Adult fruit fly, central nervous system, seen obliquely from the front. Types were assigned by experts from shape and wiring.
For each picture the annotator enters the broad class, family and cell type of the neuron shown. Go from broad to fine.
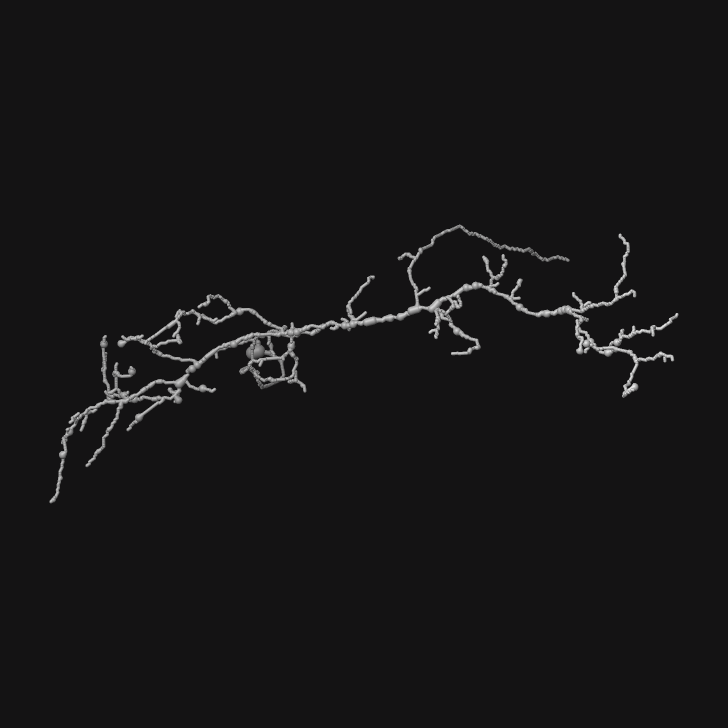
nerve-cord intrinsic neuron; hemilineage 21A; IN21A065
